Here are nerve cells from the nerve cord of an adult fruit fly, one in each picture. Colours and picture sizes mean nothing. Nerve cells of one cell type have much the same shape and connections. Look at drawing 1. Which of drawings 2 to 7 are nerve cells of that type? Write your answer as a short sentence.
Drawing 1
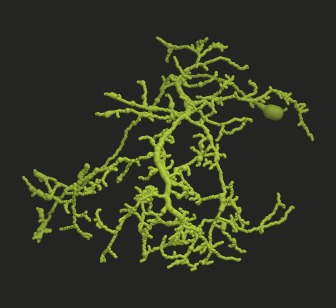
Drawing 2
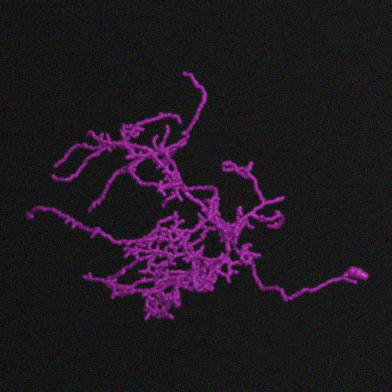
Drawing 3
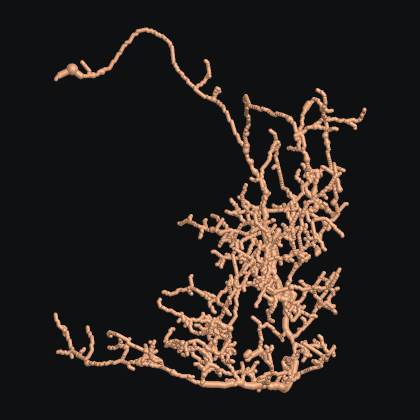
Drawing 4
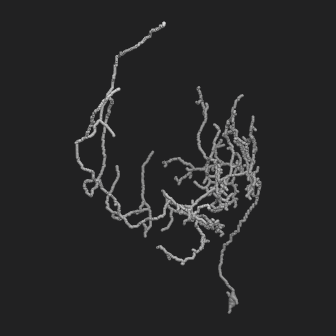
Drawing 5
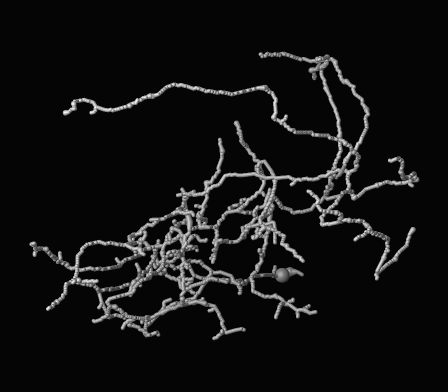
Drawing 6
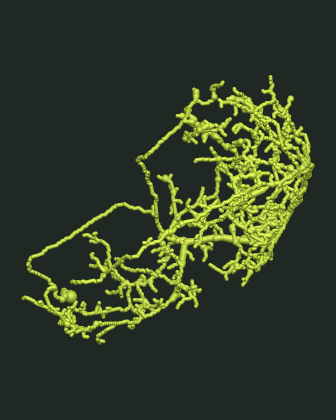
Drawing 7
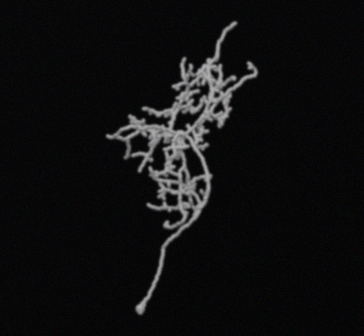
Drawing 3 and drawing 6 are of the same cell type.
